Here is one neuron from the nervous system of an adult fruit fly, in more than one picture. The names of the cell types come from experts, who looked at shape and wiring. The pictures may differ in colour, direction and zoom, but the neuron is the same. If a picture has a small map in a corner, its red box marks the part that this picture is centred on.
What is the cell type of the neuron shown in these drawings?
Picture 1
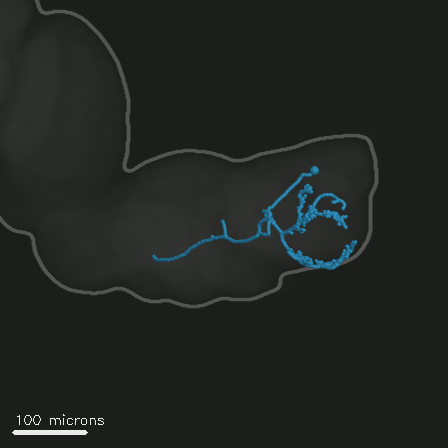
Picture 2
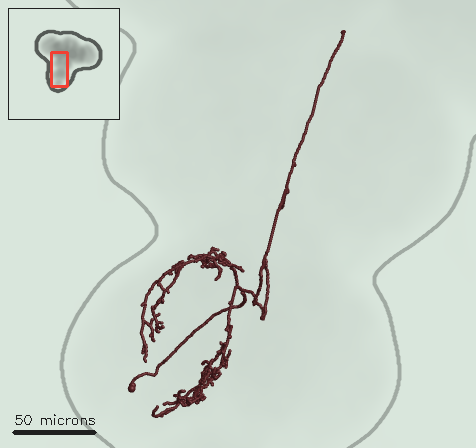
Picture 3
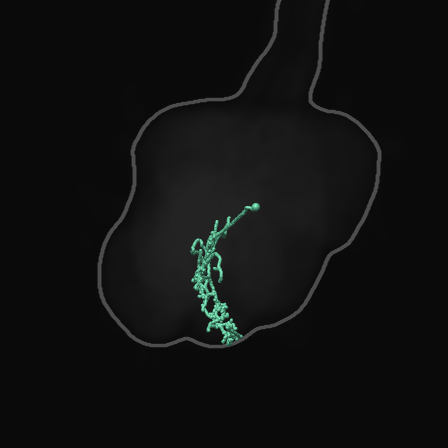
IN23B053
